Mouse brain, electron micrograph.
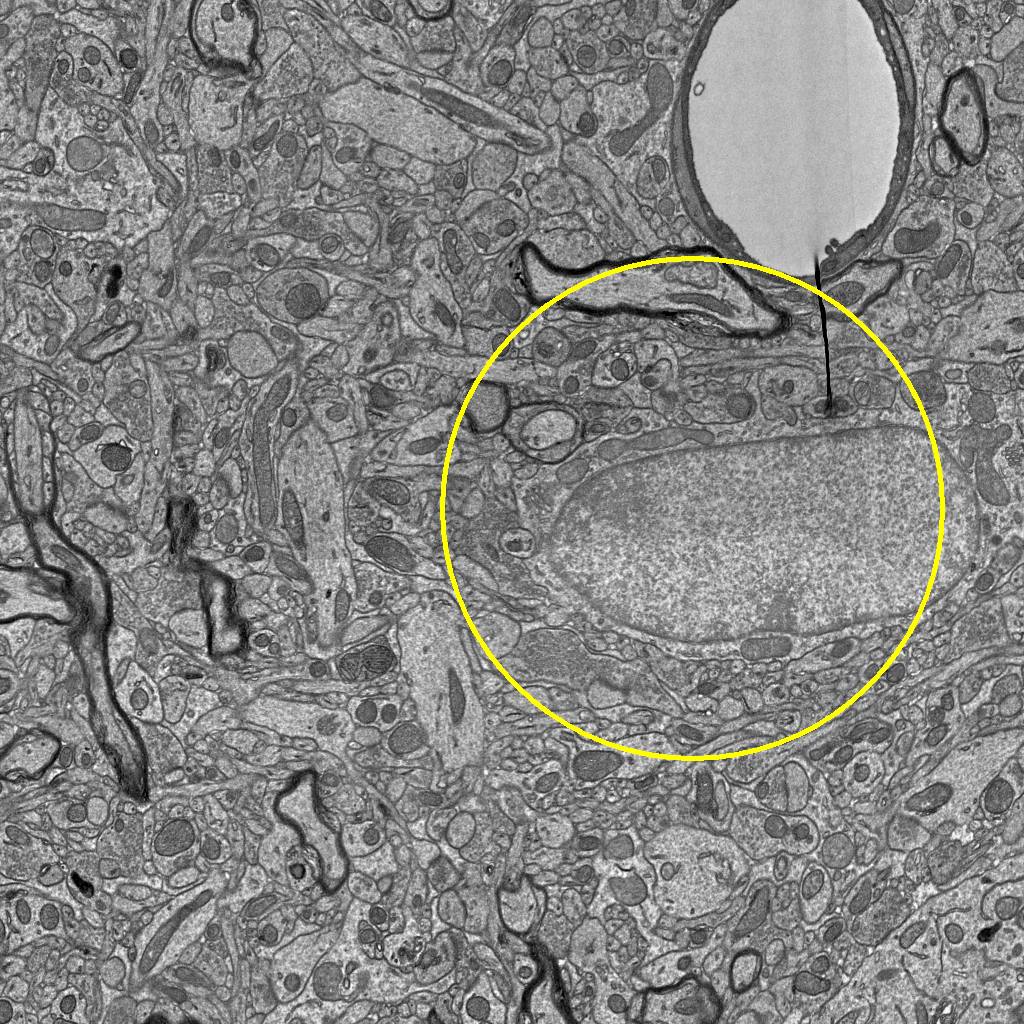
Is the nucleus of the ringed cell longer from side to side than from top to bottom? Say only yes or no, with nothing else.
Yes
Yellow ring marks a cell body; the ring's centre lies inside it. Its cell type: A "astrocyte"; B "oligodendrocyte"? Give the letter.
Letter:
A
